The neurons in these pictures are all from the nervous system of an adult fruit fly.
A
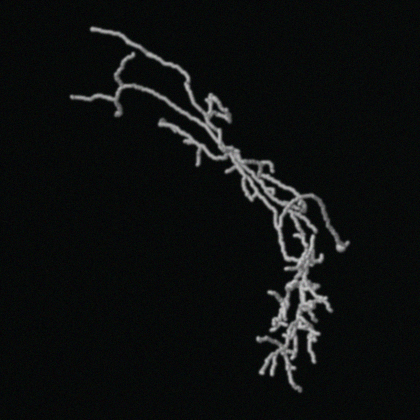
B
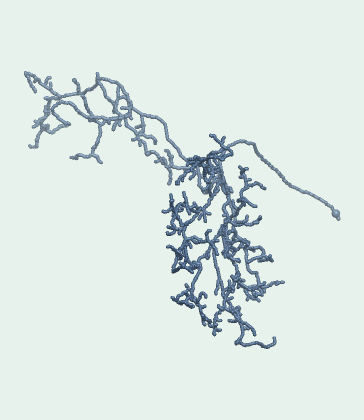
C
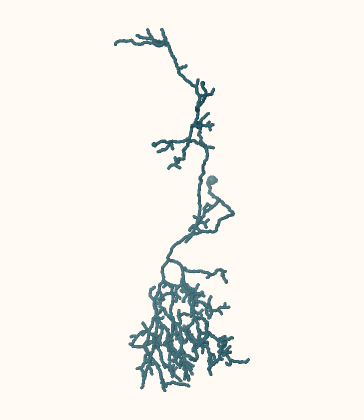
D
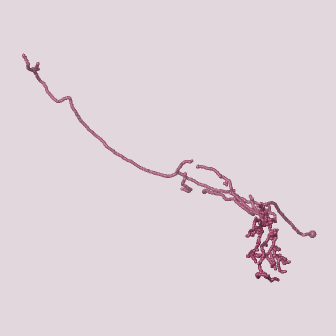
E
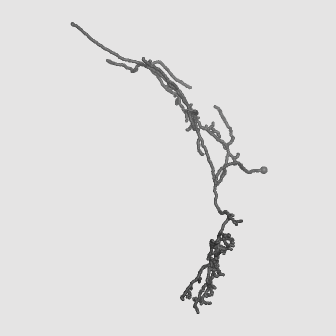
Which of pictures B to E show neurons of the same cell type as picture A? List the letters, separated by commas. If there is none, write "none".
D, E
